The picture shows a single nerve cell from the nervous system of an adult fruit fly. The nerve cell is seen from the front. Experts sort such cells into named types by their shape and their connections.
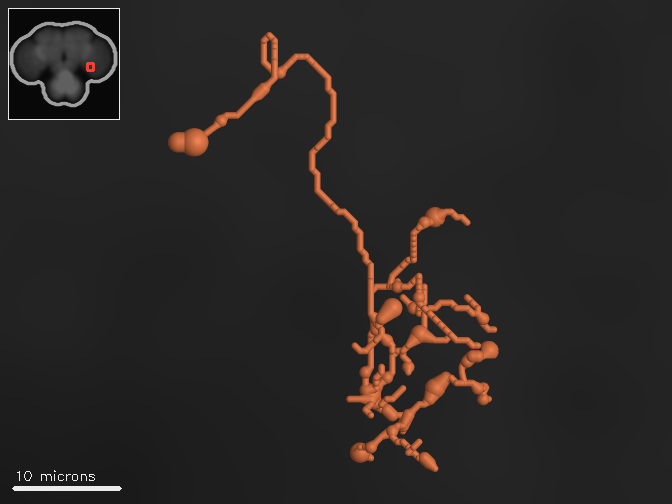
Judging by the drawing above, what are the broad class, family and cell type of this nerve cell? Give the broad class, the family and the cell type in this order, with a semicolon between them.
optic-lobe intrinsic neuron; Cm; Cm2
